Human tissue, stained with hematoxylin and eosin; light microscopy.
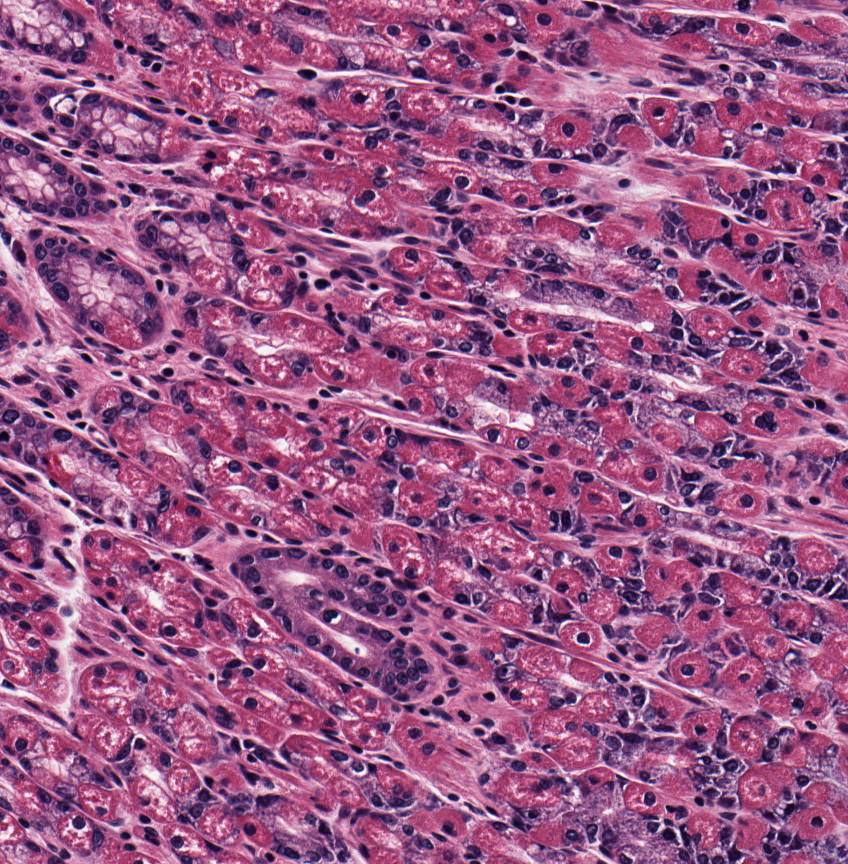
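Stomach: tightly packed glands fill the field, running obliquely from upper left towards lower right. Parietal cells, with bright pink cytoplasm and a single round central nucleus, are the most numerous cells throughout. At upper left, a few glands are lined by cells with pale, clear, foamy mucous cytoplasm. Most lumens are narrow slits, barely visible.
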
